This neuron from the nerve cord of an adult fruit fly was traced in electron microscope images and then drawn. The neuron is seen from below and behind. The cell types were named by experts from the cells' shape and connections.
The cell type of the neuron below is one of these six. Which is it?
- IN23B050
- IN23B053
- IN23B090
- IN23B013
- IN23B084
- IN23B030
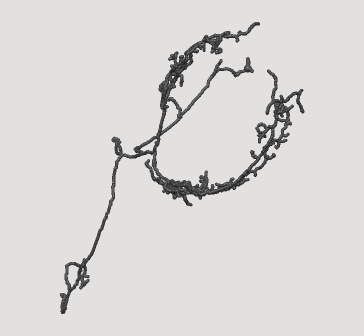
IN23B053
